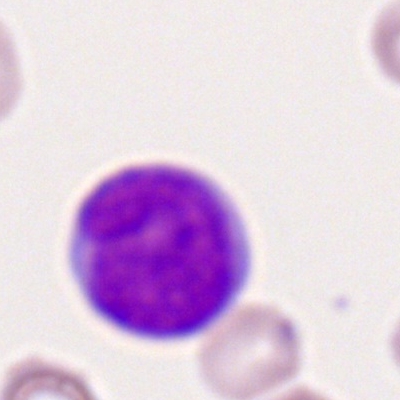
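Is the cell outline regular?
Yes; round and smooth.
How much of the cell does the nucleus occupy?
Nearly all of it, leaving only a very thin rim of cytoplasm.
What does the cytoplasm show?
At the left edge it is pale blue, without granules.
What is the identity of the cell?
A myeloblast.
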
